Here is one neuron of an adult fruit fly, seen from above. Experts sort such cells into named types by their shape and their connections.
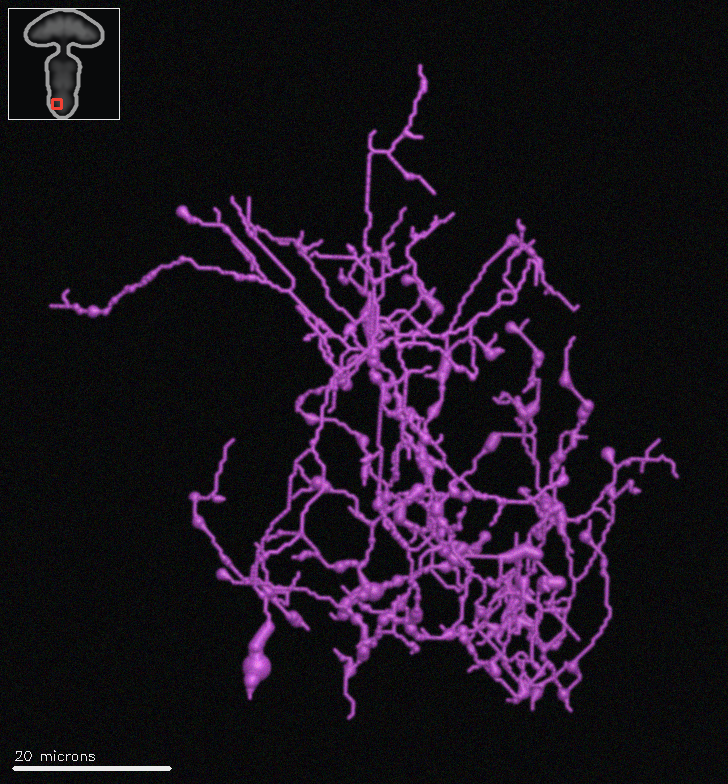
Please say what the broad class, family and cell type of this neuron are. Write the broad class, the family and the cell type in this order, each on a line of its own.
nerve-cord intrinsic neuron
hemilineage 19A
IN19A073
